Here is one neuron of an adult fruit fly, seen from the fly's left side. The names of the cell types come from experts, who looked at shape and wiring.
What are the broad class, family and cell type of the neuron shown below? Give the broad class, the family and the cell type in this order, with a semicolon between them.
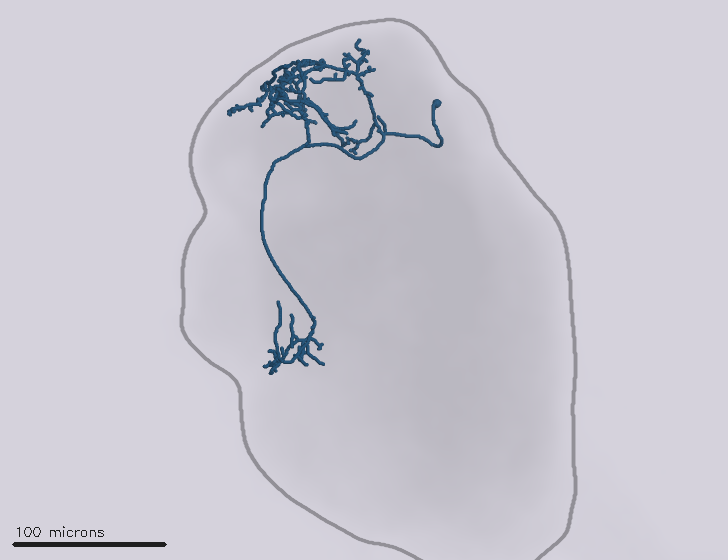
central-brain intrinsic neuron; hemilineage SMPpv1; SMP718m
